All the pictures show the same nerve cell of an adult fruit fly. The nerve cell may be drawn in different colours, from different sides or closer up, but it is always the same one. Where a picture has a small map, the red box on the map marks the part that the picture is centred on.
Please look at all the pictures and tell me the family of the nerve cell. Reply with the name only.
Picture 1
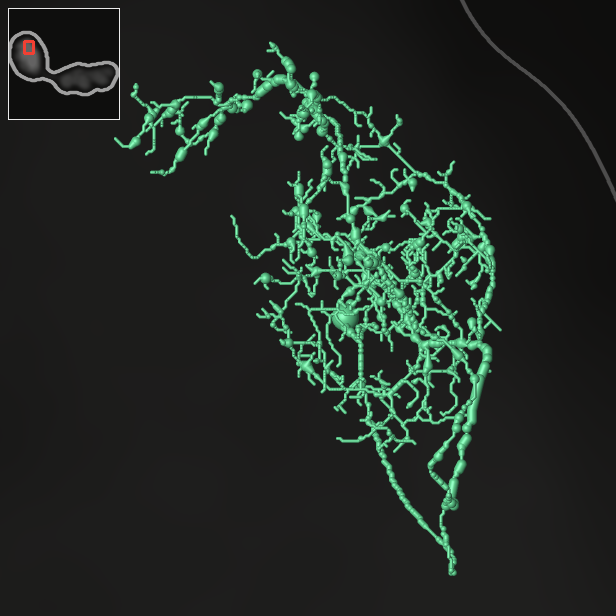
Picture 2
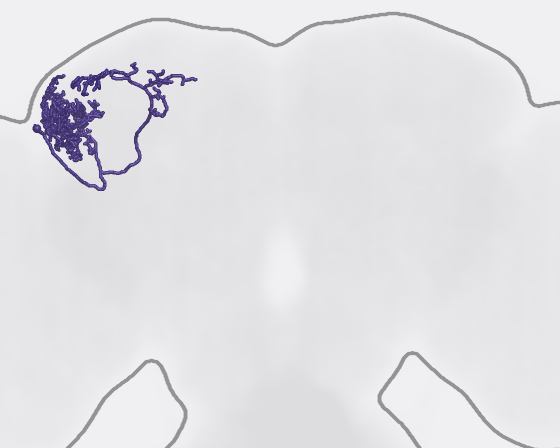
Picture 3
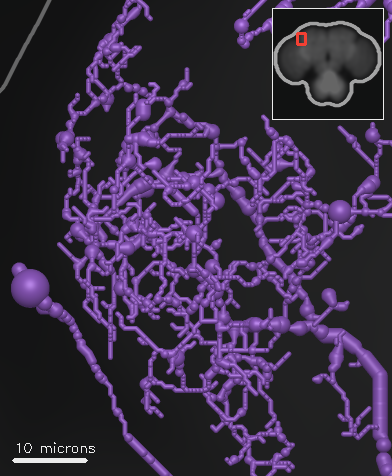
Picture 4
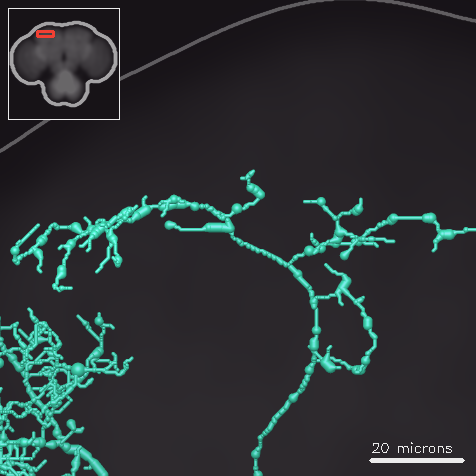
hemilineage LHl4_posterior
